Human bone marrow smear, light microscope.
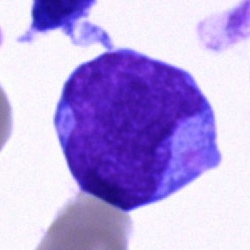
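Blast, central cell of a stained bone marrow smear. The outline is angular, with several flattened sides rather than a smooth round contour. The nucleus occupies most of the cell; its chromatin is dark purple and finely stippled, lacking coarse clumps. The visible cytoplasm is pale blue.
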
